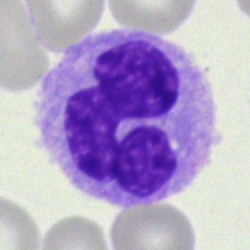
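Monocyte: a round cell at the centre of the stained bone marrow smear, its edge faintly ragged with tiny projections. No nucleoli can be seen in the nucleus. At the right edge of the lower nuclear lobe lies a single small clear spot.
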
